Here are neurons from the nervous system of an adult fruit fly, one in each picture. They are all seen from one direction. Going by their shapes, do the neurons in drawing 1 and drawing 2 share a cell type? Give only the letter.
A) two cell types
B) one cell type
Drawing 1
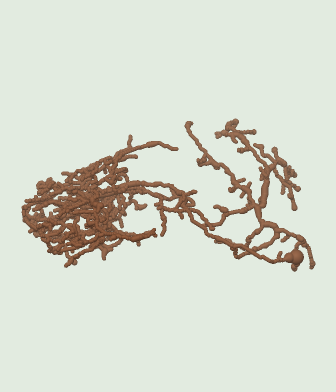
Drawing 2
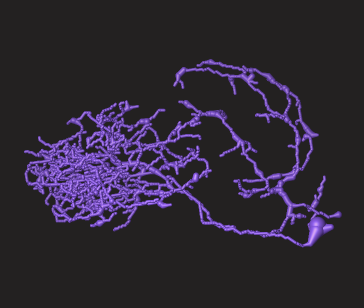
B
